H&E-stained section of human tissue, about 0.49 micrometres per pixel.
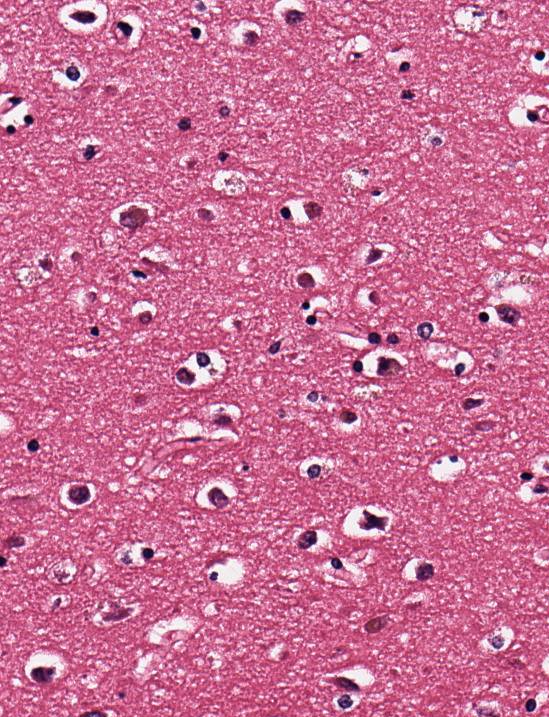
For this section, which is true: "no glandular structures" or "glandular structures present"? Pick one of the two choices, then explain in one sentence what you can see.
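No glandular structures. No epithelium, glands or tubules are present anywhere in the field.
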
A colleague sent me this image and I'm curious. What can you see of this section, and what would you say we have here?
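So what you've got here is a finely granular pink matrix filling the whole field, with cells scattered singly through it. The larger ones, spread all over, are neurons: round to oval purple nuclei, a small rim of cytoplasm. Small dark round nuclei with no visible cytoplasm are dotted throughout, often right beside them. Lots of tiny clear vacuoles make the matrix look finely spongy. It's cerebral cortex.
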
